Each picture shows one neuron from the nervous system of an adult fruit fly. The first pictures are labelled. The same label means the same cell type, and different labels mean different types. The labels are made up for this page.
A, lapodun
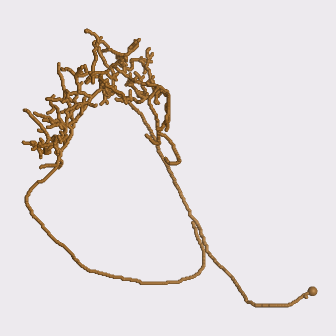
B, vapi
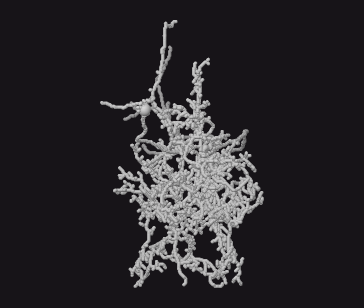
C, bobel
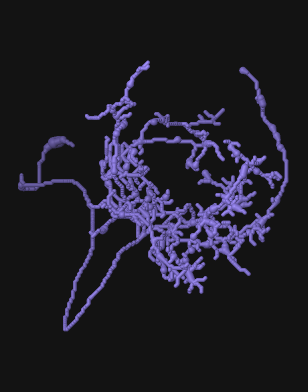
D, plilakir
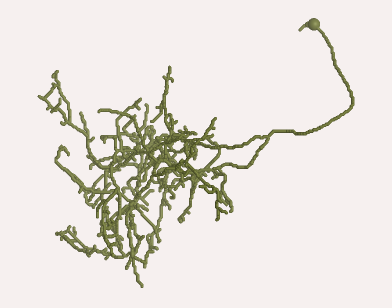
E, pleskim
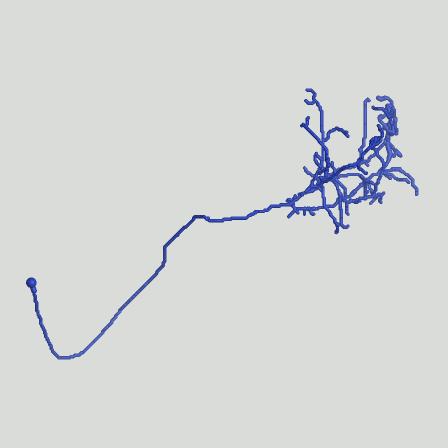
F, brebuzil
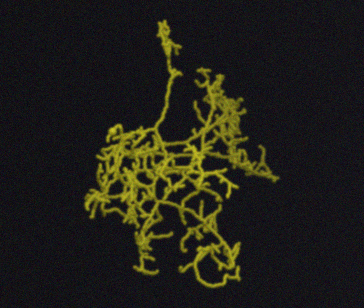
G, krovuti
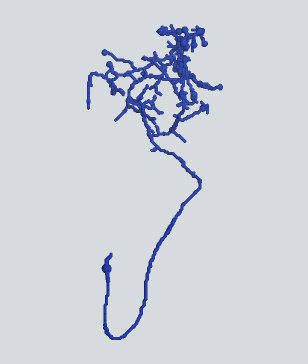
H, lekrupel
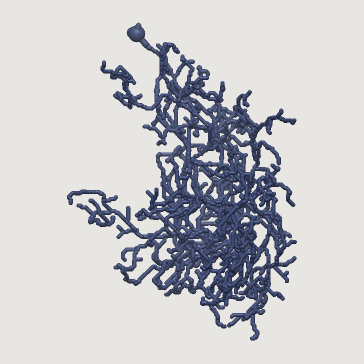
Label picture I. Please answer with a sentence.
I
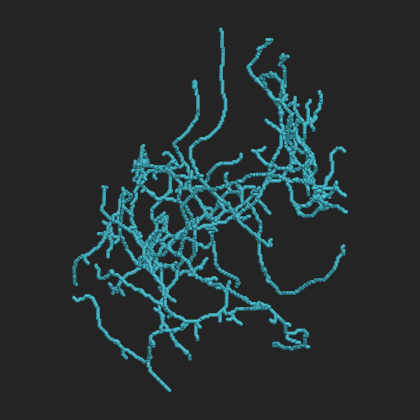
It belongs to brebuzil.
